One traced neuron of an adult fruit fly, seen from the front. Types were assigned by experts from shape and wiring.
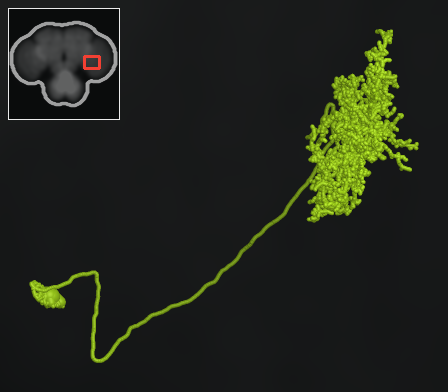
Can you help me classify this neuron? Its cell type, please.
LPi43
